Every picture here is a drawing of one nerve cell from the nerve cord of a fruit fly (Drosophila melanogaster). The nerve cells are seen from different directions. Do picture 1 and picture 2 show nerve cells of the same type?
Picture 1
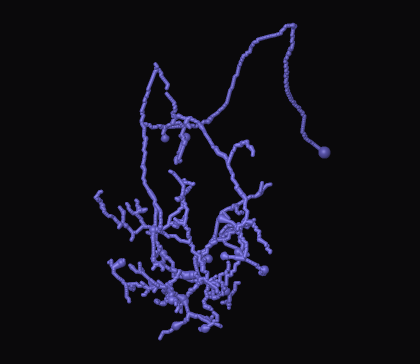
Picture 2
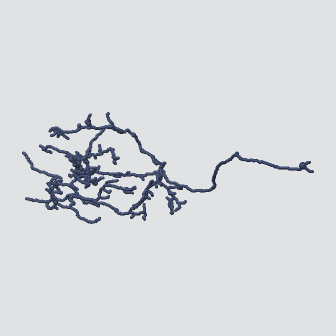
yes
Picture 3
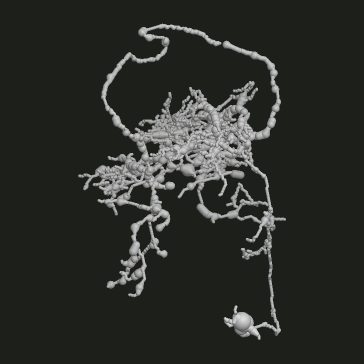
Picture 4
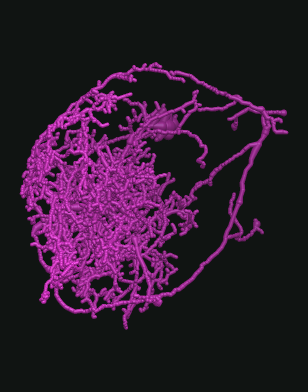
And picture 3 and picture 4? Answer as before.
no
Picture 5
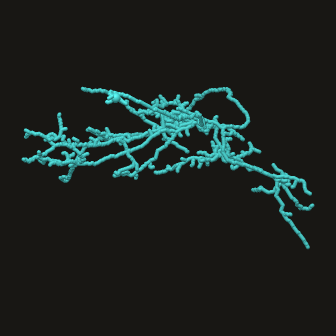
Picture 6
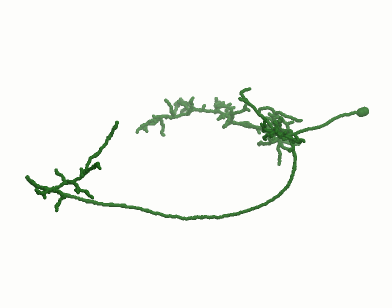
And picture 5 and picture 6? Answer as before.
no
